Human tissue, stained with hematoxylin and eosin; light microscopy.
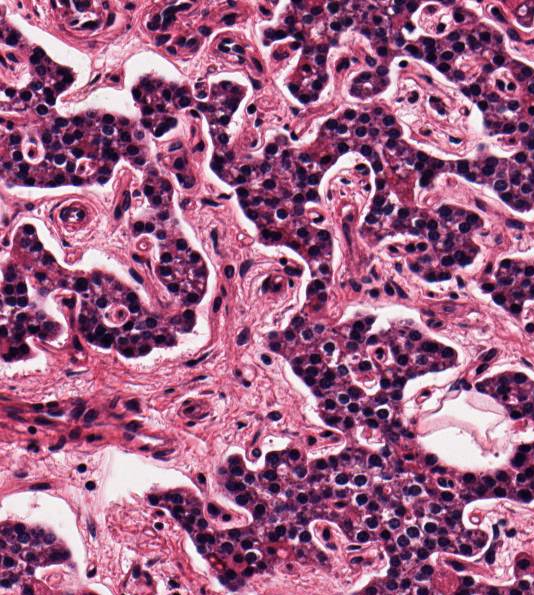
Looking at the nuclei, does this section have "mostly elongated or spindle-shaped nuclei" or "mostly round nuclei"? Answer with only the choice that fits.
Mostly round nuclei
